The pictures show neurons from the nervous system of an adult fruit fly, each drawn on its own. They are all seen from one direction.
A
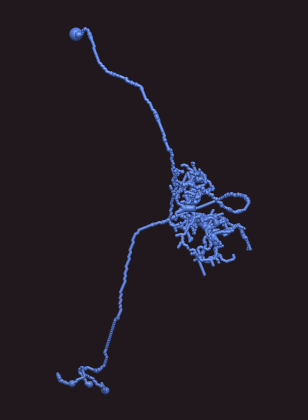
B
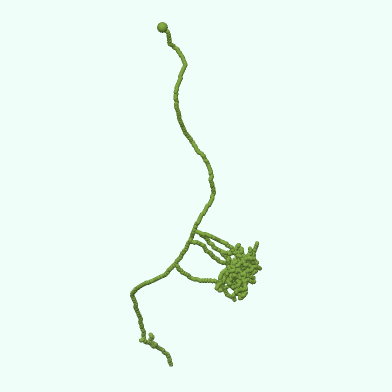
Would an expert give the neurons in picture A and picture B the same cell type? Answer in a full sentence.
They are of the same cell type.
